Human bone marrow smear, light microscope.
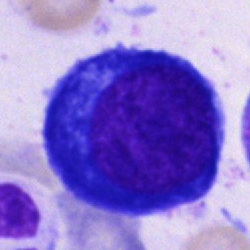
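Proerythroblast, central cell. Outline round; nucleus off-centre, toward the right side. Cytoplasm deep blue, with a paler zone just left of the nucleus.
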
